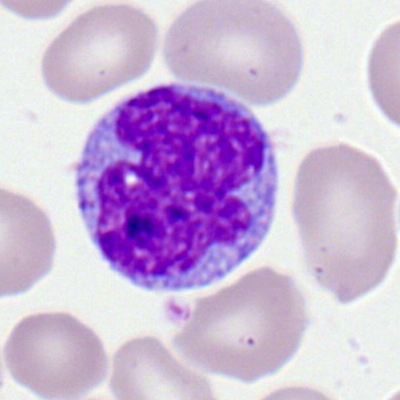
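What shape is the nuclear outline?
Irregular and folded, with indentations.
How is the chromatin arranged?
Coarse, clumped into darker purple patches.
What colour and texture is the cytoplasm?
Pale greyish blue, finely and faintly speckled, without large coarse granules.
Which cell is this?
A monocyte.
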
